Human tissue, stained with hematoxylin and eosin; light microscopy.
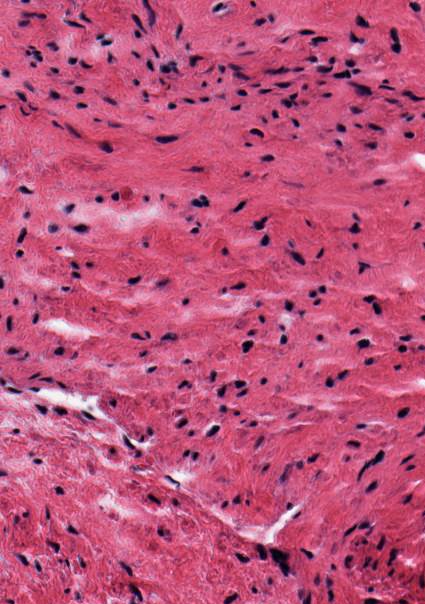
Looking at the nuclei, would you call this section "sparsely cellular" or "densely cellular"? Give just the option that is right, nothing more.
Densely cellular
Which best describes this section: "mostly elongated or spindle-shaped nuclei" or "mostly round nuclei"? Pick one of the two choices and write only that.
Mostly elongated or spindle-shaped nuclei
